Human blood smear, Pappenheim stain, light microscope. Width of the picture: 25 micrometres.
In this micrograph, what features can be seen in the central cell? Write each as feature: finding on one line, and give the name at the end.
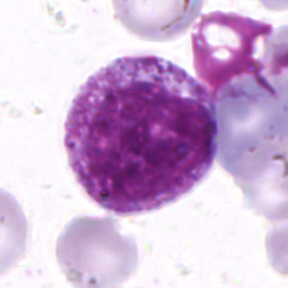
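Shape: roughly round, I'd say
Nucleus: fills most of the cell
Cytoplasm: stained purple, not pale blue
Granules: fine, dark purple, scattered through the cytoplasm
Cell: myelocyte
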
